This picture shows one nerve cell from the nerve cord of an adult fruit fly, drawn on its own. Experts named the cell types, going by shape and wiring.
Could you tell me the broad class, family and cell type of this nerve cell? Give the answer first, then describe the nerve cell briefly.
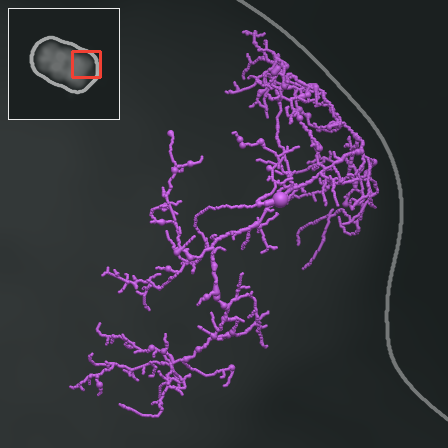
Its broad class is nerve-cord intrinsic neuron. Its family is hemilineage 13A. The cell type is IN13A060. In this view it is taller than it is wide.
